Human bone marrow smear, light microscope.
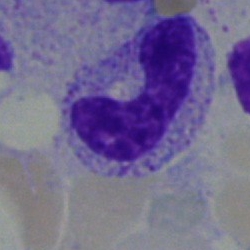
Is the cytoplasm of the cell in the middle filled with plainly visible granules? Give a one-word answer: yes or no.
Yes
